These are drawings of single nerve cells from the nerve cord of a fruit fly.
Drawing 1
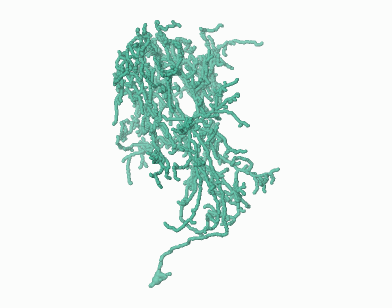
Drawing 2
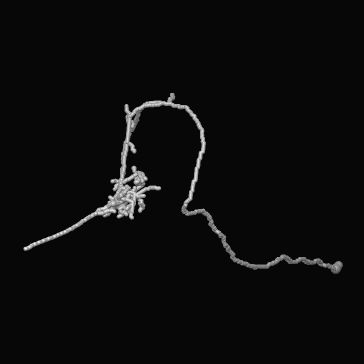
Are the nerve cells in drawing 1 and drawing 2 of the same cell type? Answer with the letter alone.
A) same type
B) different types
B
